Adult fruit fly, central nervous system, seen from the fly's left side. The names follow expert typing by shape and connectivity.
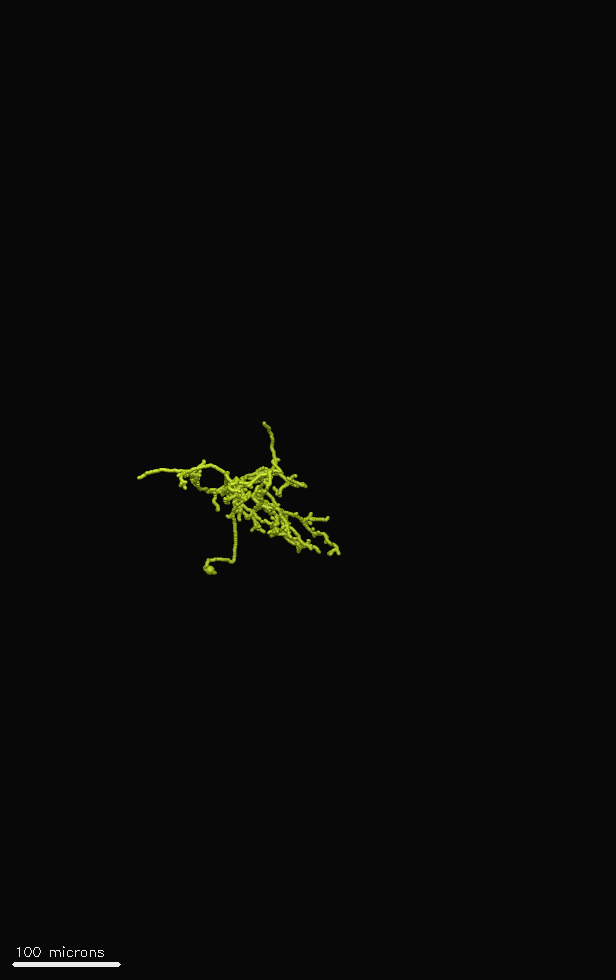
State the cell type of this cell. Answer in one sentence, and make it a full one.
The neuron here is of the cell type IN07B055.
